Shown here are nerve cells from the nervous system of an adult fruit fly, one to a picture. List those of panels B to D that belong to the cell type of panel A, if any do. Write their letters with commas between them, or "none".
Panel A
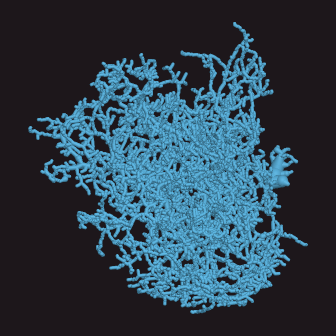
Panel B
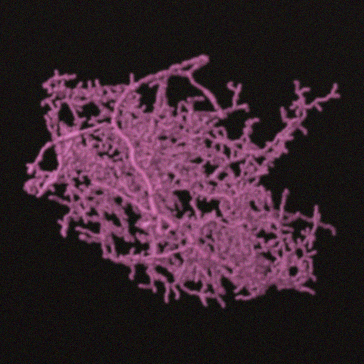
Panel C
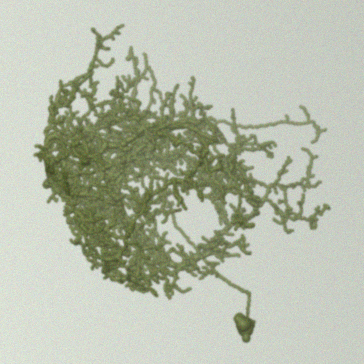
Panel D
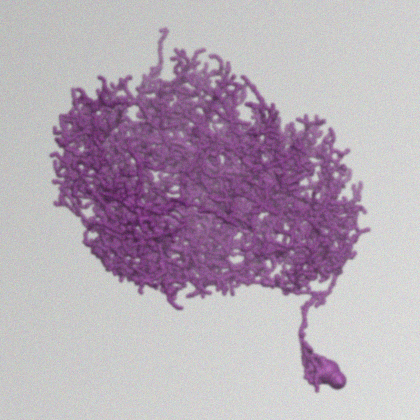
D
